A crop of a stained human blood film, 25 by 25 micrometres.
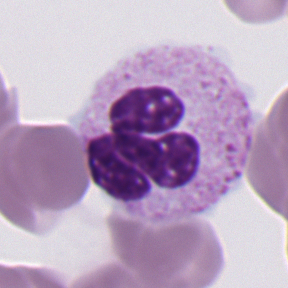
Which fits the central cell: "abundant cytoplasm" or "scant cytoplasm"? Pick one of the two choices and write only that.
Abundant cytoplasm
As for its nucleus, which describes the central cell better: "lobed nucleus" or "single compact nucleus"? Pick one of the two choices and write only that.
Lobed nucleus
